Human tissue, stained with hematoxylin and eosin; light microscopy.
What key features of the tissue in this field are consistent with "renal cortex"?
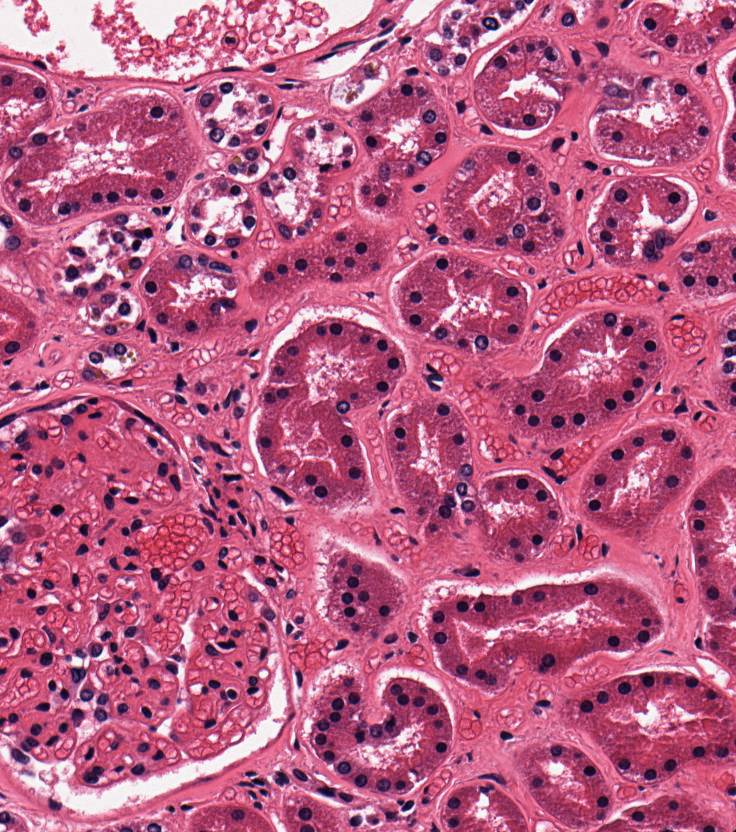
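Closely packed tubules cut in cross and oblique section fill most of the field, with a large rounded glomerulus at the lower left, in keeping with renal cortex.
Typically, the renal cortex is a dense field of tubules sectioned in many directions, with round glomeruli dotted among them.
A single layer of tall cuboidal cells with abundant granular pink cytoplasm lines the tubules, whose small, irregular, star-shaped lumina contain fluffy pale pink material. The interstitium between tubules is scant, made of thin pink fibrous tissue with sparse spindle-shaped nuclei, which also agrees.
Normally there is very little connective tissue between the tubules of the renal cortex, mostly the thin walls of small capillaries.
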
